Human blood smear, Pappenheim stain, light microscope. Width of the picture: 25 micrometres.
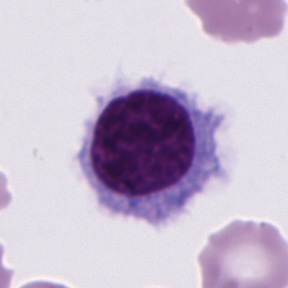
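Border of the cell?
Fringed all the way round by fine, ragged hair-like projections; outline irregular and frayed, not smooth.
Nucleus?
Round in outline, about 9 micrometres across, filling about 60% of the cell's area; cell about 13 micrometres across.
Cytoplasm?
Pale greyish blue; rim wider below and to the right of the nucleus than above and to the left.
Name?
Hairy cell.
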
